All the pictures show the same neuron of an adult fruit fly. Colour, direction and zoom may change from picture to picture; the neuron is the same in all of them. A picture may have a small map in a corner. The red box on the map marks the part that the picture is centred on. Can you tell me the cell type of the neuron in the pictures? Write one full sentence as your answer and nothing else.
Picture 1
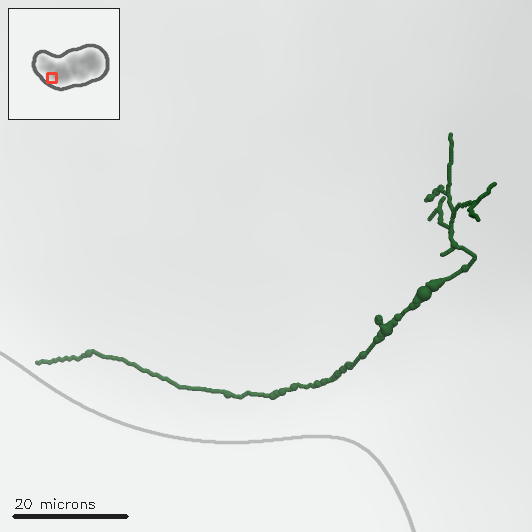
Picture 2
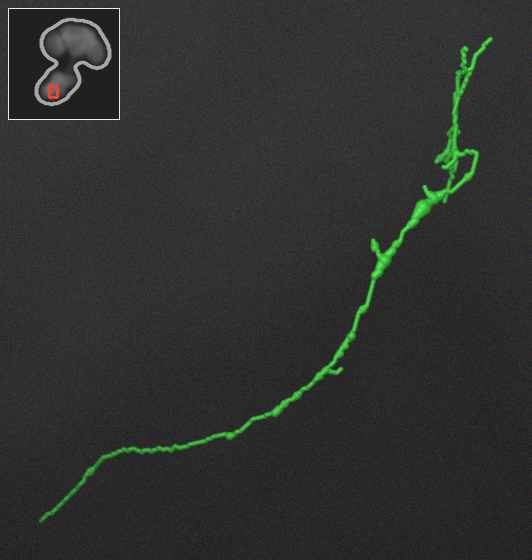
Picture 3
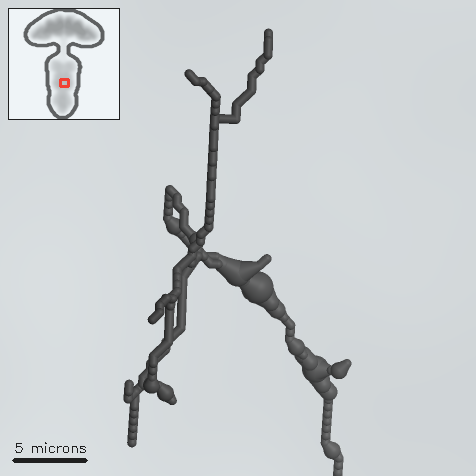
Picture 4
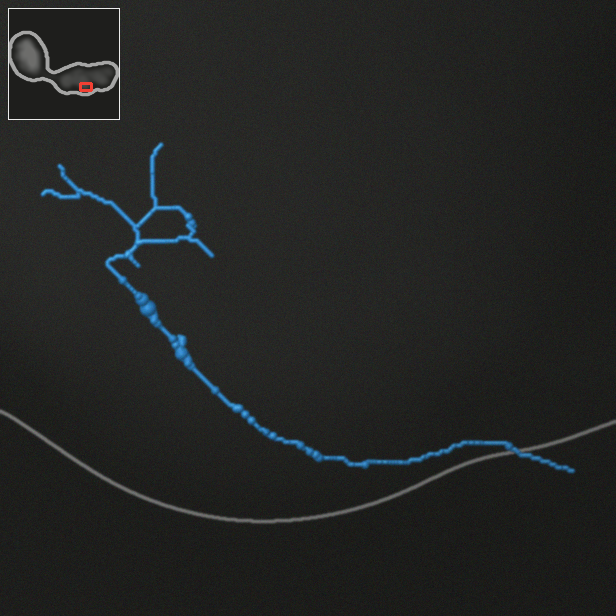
By type, the neuron is LgLG3.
